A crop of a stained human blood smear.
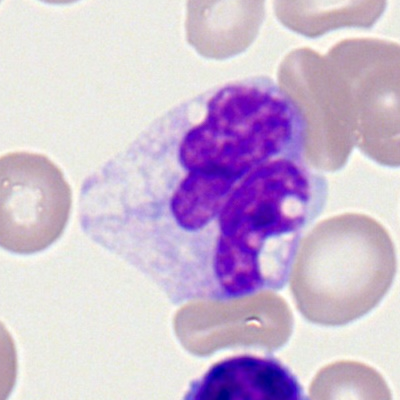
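Monocyte at the centre. Its nucleus is folded and lobulated into several bulging parts and sits toward the right of the cell. Look for fine, faint pinkish-purple granules dusted through the cytoplasm, and a few small clear vacuoles beside the nucleus.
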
